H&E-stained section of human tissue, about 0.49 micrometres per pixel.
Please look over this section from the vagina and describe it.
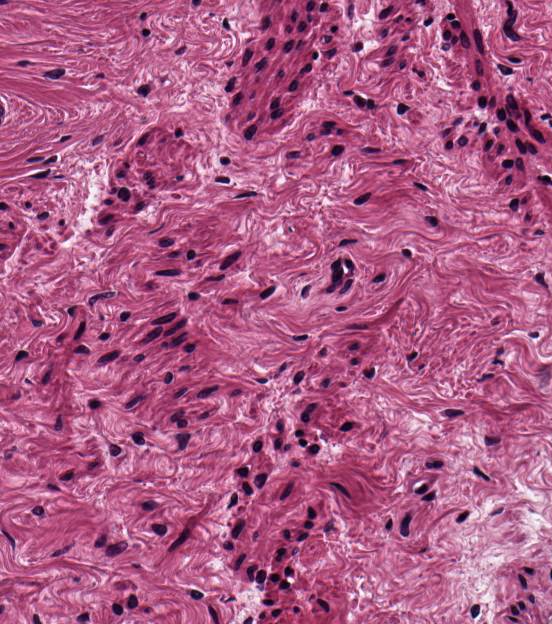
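Dense pink fibrous stroma occupies the entire field, without epithelium anywhere. Its scattered nuclei are dark and mostly elongated or spindle-shaped. Between groups, the nuclei are sparse and widely spaced among the fibres. No distinct cytoplasm is visible; the nuclei lie directly among the fibres.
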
